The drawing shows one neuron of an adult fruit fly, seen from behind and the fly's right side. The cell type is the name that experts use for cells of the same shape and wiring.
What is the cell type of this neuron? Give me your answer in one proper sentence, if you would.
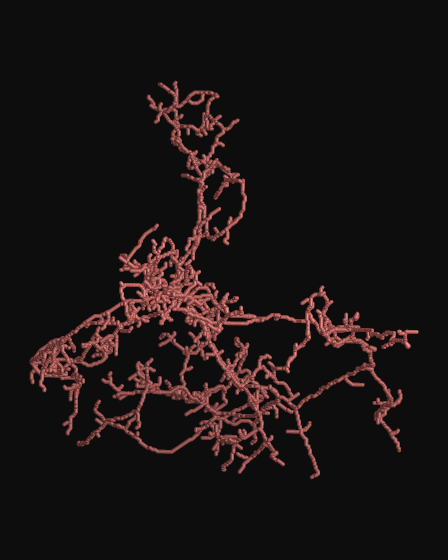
This neuron carries the cell type designation AVLP186.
